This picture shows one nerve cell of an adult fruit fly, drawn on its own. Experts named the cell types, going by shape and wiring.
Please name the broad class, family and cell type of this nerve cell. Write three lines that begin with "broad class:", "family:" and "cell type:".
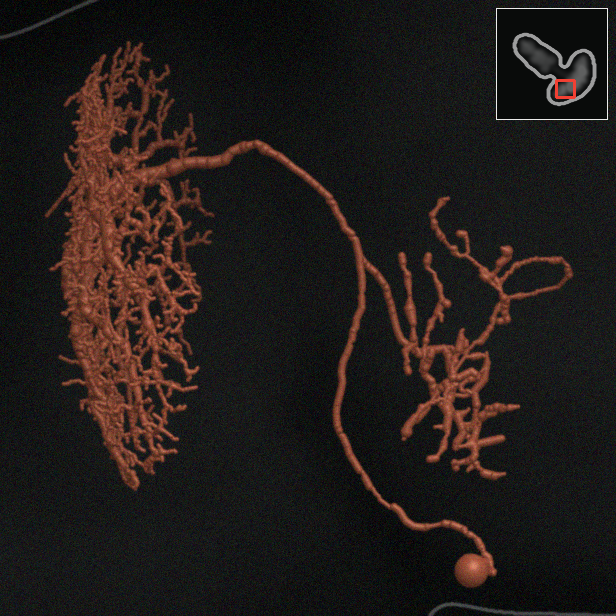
broad class: visual projection neuron
family: hemilineage VLPl2_lateral
cell type: LT1c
